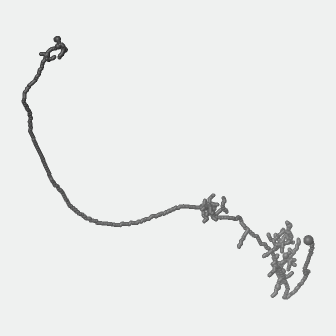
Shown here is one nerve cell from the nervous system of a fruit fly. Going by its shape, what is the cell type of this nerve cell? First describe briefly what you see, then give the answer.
Its cell body lies at the lower right of the picture. In this view it is about as wide as it is tall. This is an optic-lobe intrinsic neuron. Its cell type is Tm6.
